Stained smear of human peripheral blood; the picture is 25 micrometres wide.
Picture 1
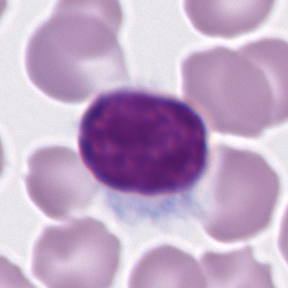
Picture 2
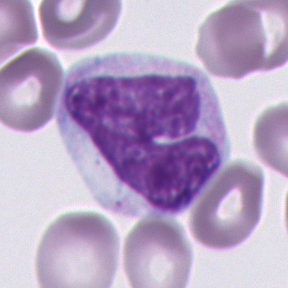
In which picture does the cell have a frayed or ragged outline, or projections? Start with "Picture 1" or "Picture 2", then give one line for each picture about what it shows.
Picture 1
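What picture 1 shows: Fine hair-like projections fringe the cell, most plentifully along its lower edge.
What picture 2 shows: The cell outline is smooth and roughly rounded, without surface projections.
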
